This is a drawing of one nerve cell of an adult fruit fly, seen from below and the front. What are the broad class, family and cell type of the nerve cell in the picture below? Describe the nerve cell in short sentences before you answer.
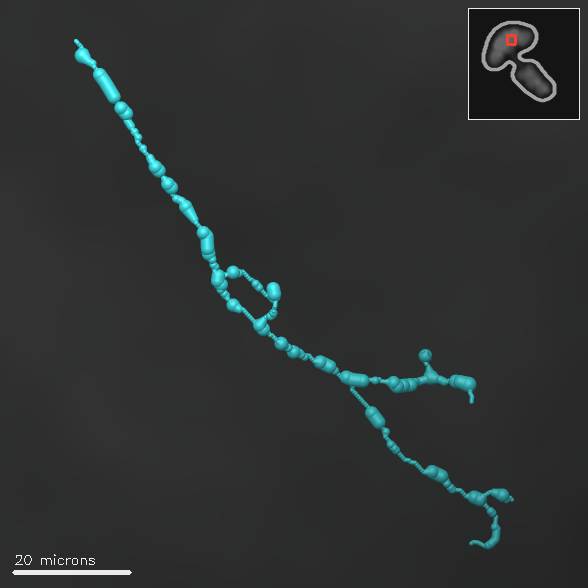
It is in the brain and does not reach the nerve cord. From top to bottom in the picture it spans about 90 microns. It has a dozen or fewer branch ends. This is a sensory neuron entering the brain. Its family is called class mechanosensory. Its cell type is JO-CL.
